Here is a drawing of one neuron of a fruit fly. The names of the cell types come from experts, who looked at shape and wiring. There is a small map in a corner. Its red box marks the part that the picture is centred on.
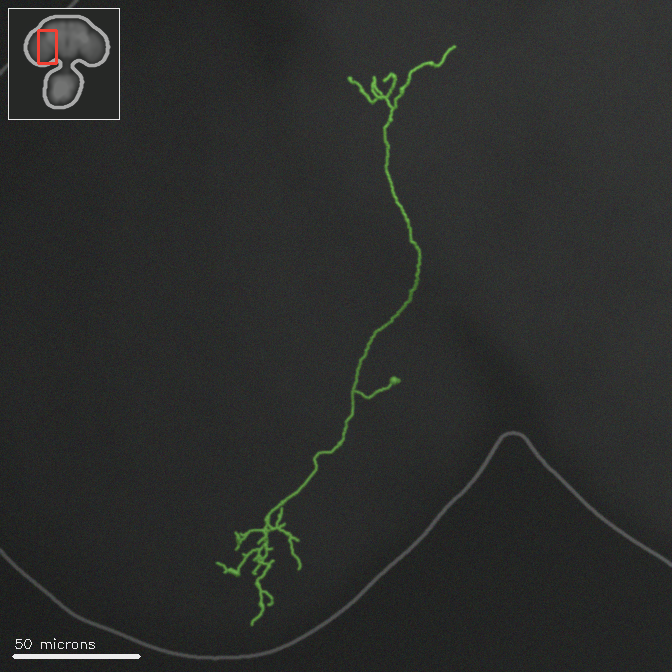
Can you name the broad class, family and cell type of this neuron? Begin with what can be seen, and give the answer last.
Its cell body lies in the middle of the picture. By the scale bar it is about 250 microns tall in this view. It is a visual projection neuron. The family is MeVP. It is of cell type MeVP1.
